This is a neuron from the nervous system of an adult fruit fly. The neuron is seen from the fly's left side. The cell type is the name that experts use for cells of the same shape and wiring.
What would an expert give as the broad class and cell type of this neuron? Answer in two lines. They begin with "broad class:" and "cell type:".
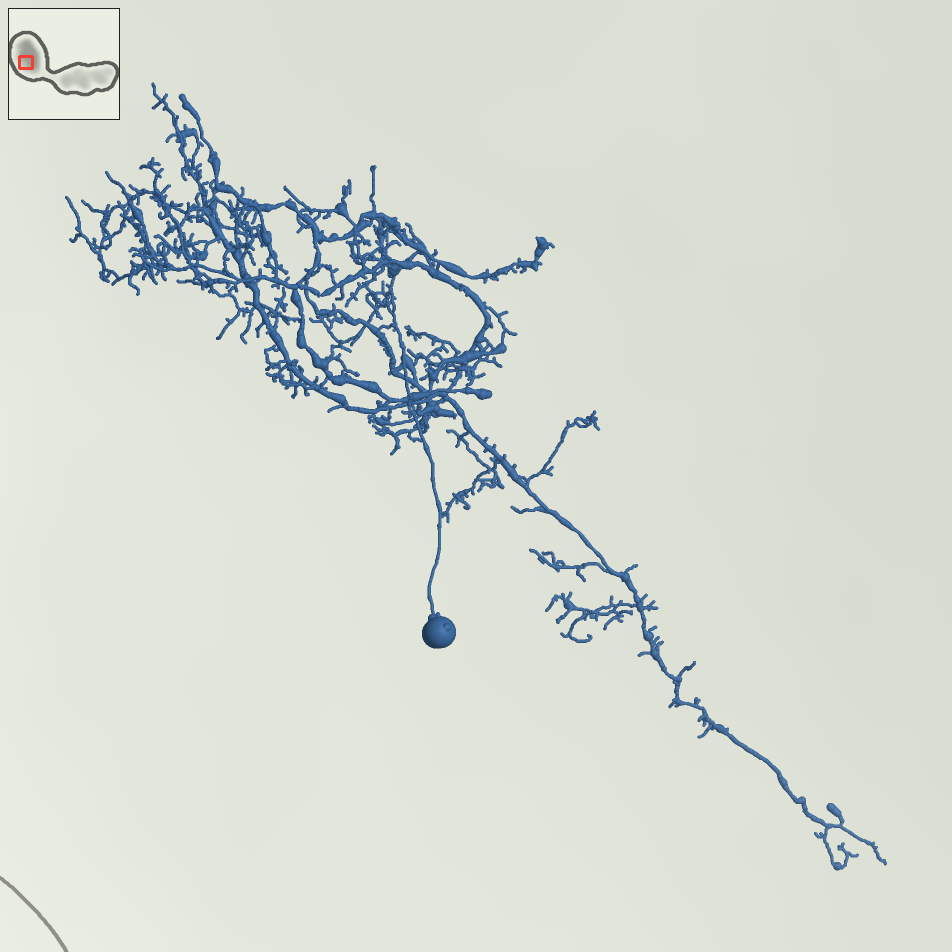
broad class: central-brain intrinsic neuron
cell type: CB2595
